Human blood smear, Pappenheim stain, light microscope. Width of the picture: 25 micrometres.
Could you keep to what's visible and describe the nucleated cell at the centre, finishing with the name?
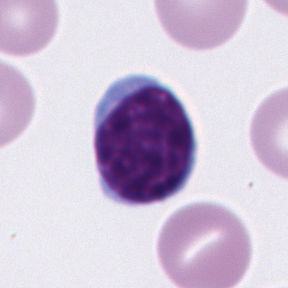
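Smooth, oval outline. Nucleus oval, no indentation. Cytoplasm pale blue. No projections from the cell surface. Cell: typical lymphocyte.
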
